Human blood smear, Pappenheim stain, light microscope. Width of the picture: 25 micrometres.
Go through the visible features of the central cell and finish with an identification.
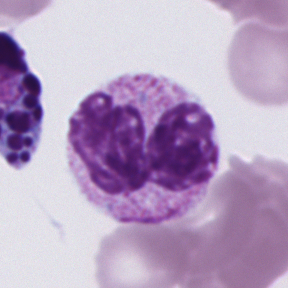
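The outline here is round and smooth. Inside, the nucleus has two lobes lying side by side, one on the left and one on the right, and the chromatin is dark purple and coarsely clumped. This is a segmented neutrophil.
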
